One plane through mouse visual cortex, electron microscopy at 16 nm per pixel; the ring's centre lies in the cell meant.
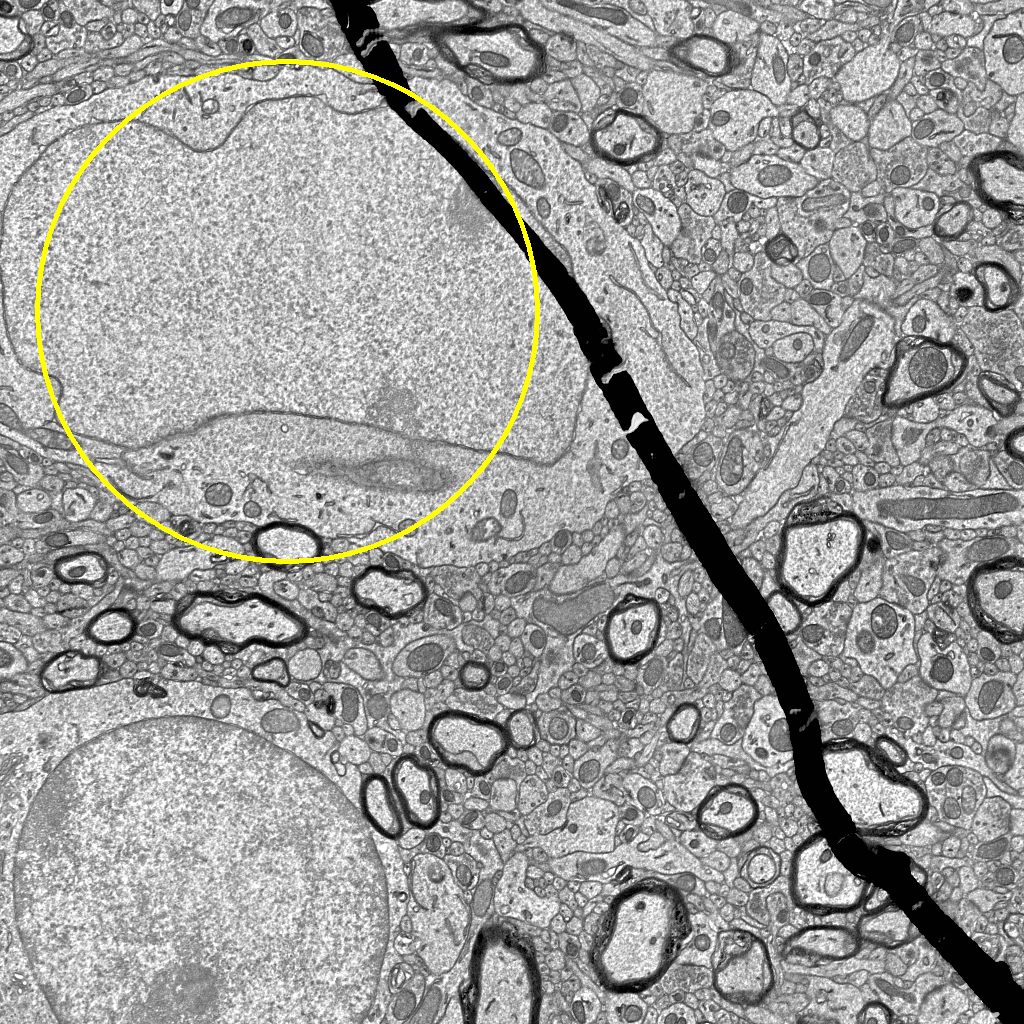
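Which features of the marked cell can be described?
Its nucleus, whose upper edge has one broad, shallow inward dip.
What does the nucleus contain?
Fine, evenly spread chromatin with no dark band lining the envelope; no dense, sharply bounded nucleolus is seen.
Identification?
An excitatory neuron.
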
